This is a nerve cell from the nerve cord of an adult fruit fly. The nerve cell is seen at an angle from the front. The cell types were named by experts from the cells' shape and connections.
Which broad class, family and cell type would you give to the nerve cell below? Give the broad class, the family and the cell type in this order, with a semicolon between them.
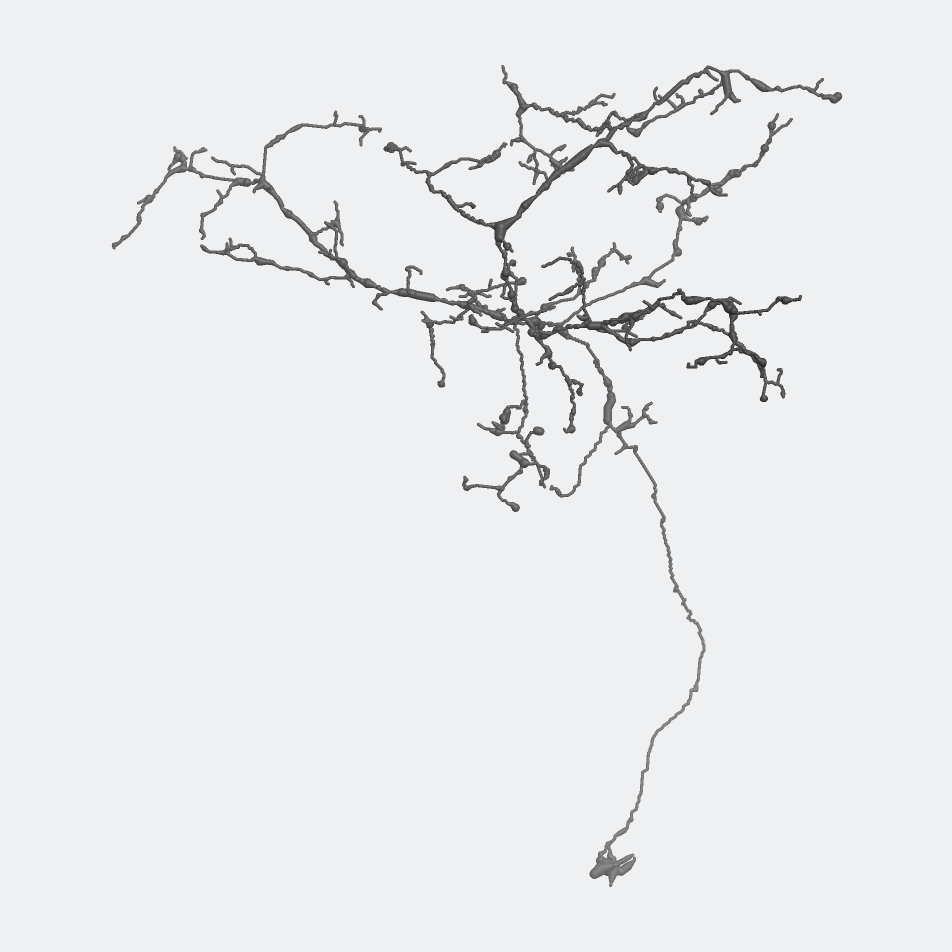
nerve-cord intrinsic neuron; hemilineage 00A; IN00A047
